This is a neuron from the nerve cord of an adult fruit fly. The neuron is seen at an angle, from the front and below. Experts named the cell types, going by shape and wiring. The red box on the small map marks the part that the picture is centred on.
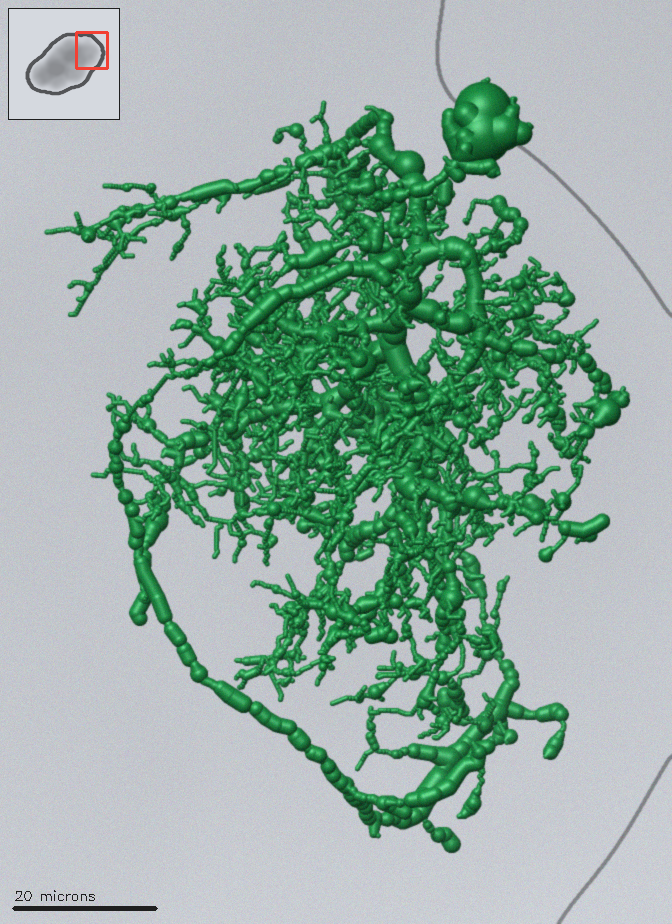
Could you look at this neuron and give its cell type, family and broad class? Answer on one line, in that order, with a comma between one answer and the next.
IN09A002, hemilineage 09A, nerve-cord intrinsic neuron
